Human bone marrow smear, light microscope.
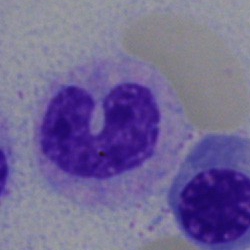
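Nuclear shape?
Kidney-shaped, with a deep narrow notch cutting in from the top.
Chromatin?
Dark purple, clumped, with paler patches between clumps.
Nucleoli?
None seen.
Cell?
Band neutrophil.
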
